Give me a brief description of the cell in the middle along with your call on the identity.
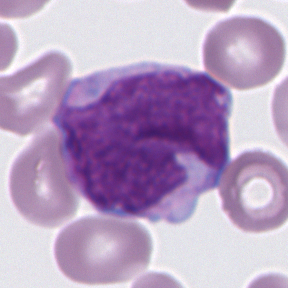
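The outline of this cell is irregular, with small bumps along its lower edge. From the lower right, a pale notch of cytoplasm cuts into the nucleus. The cytoplasm is pale greyish-blue and contains no coarse granules. The cell is an atypical promyelocyte.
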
